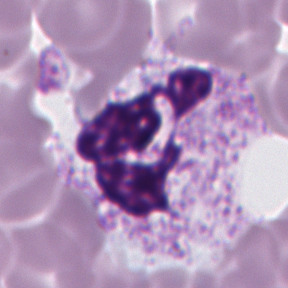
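Segmented neutrophil, the cell in the middle of a stained smear of human peripheral blood. Its chromatin is dense and dark purple. The cytoplasm is plentiful and very pale, almost colourless, with many small violet granules scattered throughout it. These granules leave the nucleus uncovered, so its outline remains clearly visible.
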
